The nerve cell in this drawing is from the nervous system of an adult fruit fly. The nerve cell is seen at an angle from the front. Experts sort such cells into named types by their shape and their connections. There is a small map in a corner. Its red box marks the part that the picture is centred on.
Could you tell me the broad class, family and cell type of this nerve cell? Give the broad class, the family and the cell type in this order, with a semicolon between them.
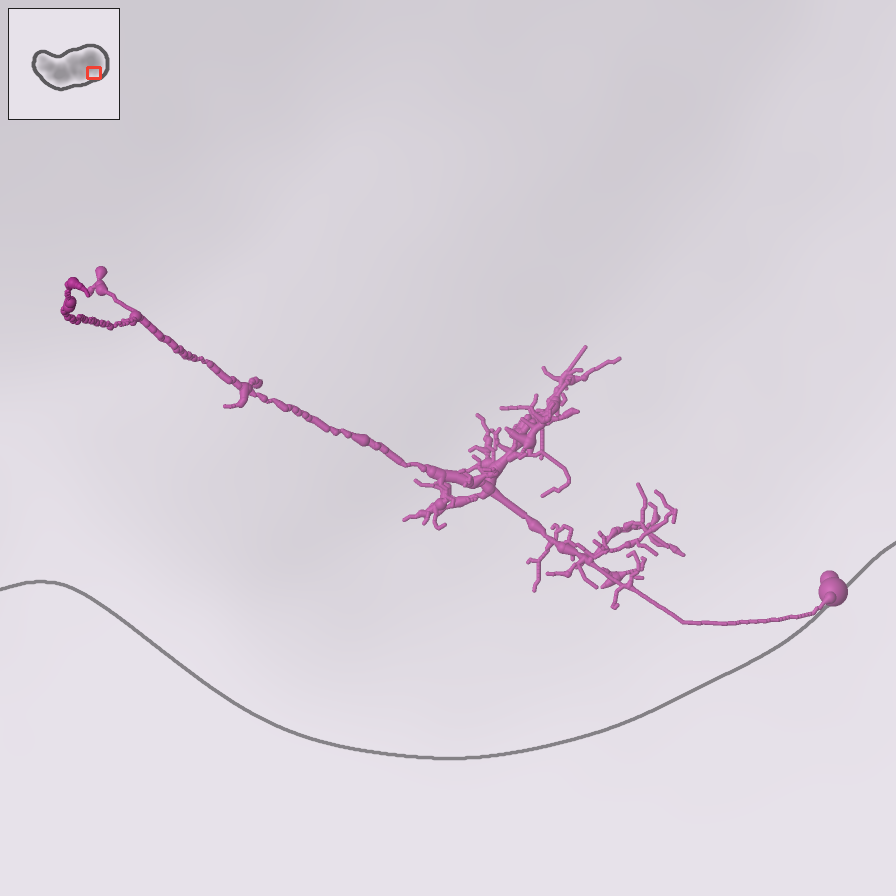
optic-lobe intrinsic neuron; TmY; TmY3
